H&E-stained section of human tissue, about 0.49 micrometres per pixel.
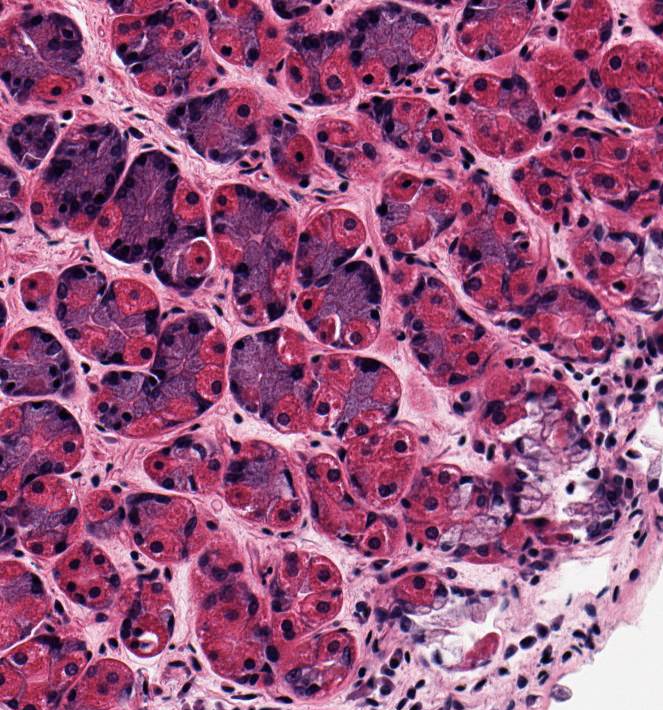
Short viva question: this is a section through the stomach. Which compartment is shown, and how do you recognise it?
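Those are fundic glands, cut across. They're closely packed rounded and oval profiles, most with little or no open lumen, separated by thin pale pink septa with scattered small dark elongated nuclei. Inside, two cell types stand apart: one with bright pink cytoplasm, one with purple.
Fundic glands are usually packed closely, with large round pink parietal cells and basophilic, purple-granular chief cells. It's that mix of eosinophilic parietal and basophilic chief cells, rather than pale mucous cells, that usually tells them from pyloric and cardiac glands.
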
